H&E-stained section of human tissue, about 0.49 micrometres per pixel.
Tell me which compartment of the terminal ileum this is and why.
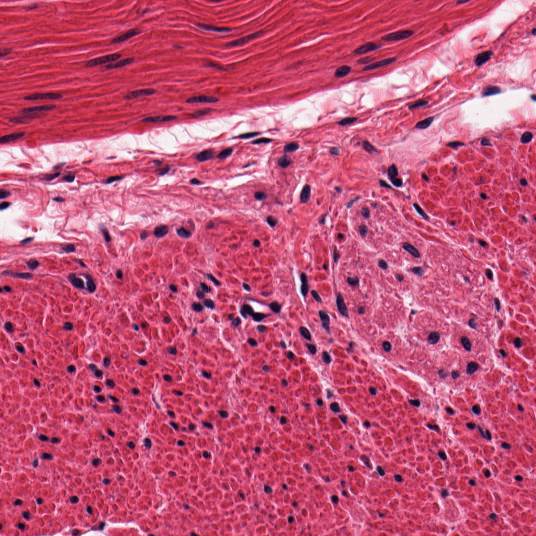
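Smooth muscle occupies the field: a lengthwise-cut band across the top, a larger cross-cut mass below.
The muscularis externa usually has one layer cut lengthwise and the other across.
Top-band nuclei are elongated and cigar-shaped, parallel to the fibres.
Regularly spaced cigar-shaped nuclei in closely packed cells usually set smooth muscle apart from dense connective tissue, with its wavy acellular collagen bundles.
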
